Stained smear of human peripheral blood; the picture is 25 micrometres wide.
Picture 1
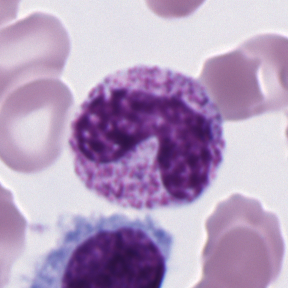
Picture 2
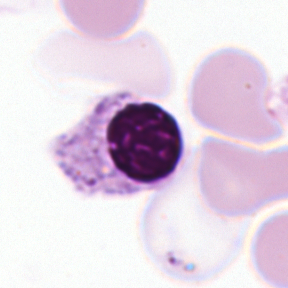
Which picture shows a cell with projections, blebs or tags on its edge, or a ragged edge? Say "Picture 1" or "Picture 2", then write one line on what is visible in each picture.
Picture 2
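In picture 1: The cell outline is round and smooth.
In picture 2: The outer edge of the cytoplasm on the left is ragged and irregular.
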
